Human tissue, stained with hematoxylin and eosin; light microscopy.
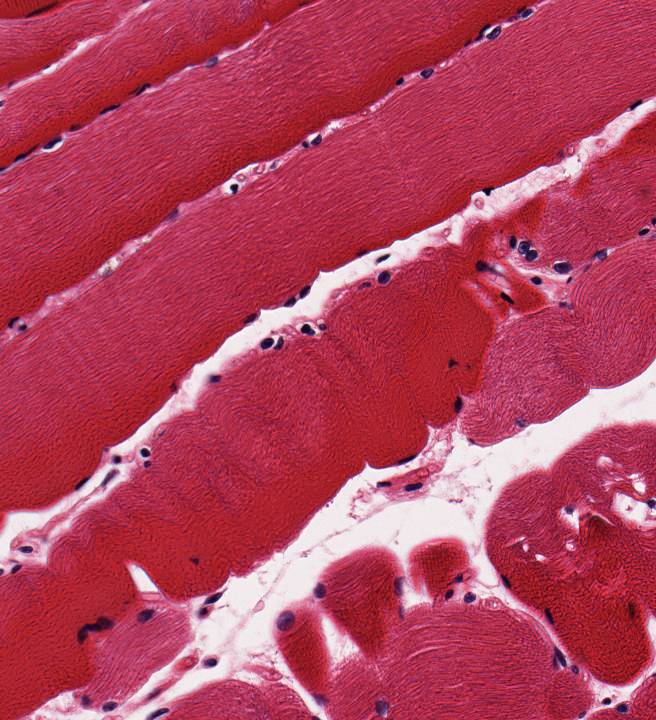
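Skeletal muscle. Small, dark, flattened nuclei sit at the edges of the fibres, not in their centres. The fibre cytoplasm is an even, deep pink-red with fine lengthwise fibrils. At lower right, fibres cut across or obliquely show as rounded profiles. Between fibres run thin, pale strips of loose connective tissue with scattered small nuclei.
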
